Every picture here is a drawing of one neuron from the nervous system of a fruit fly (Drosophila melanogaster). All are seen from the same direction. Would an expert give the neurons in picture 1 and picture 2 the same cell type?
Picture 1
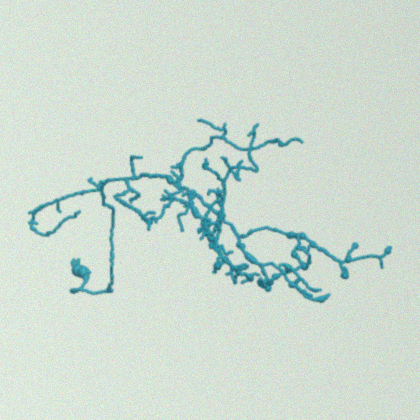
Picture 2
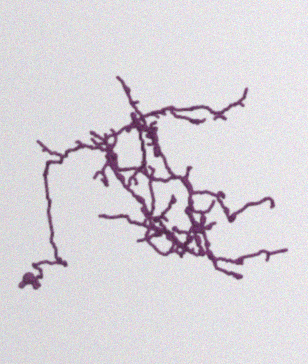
yes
